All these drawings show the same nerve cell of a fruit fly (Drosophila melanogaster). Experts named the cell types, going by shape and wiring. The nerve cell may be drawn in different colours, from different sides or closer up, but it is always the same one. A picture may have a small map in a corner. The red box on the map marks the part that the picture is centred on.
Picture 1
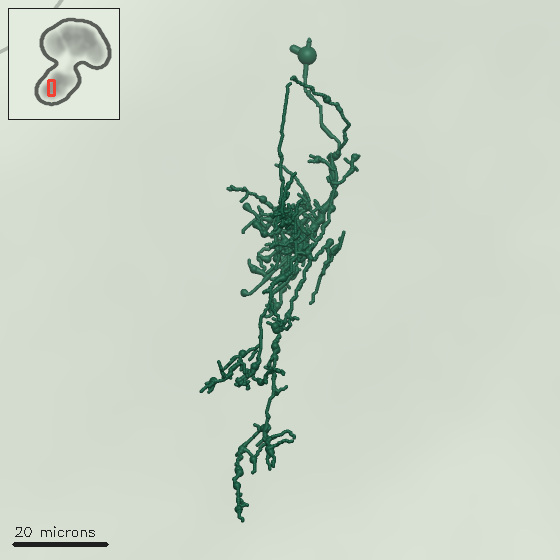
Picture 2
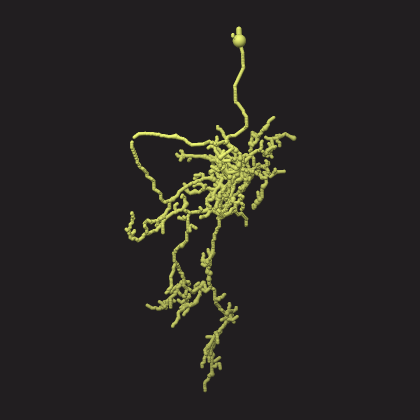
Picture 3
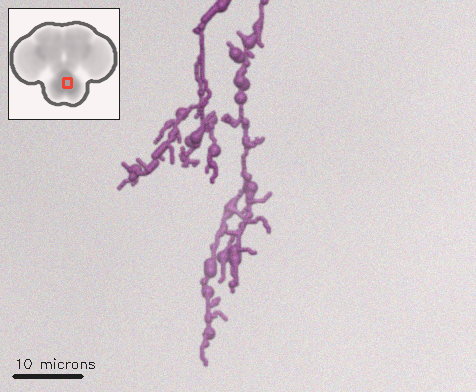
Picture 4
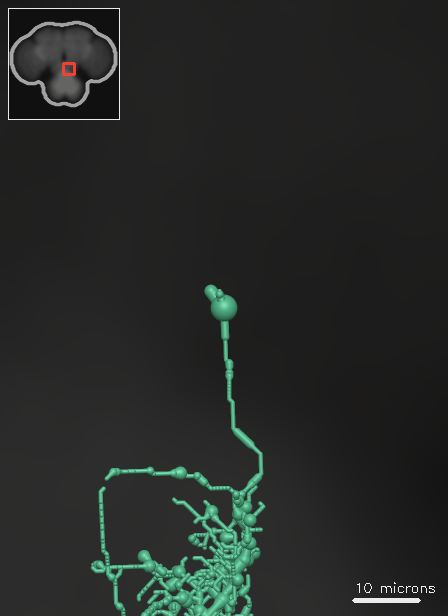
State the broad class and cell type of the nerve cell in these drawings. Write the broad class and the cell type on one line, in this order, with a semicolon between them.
nerve-cord intrinsic neuron; INXXX429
